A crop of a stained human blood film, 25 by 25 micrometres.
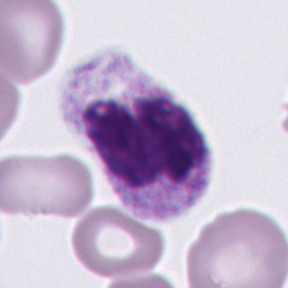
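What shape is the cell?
An elongated oval, its long axis running from upper left to lower right.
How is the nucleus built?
Two lobes lying side by side, with dense chromatin stained dark purple.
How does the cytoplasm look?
Plentiful and pale lilac.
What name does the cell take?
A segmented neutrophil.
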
